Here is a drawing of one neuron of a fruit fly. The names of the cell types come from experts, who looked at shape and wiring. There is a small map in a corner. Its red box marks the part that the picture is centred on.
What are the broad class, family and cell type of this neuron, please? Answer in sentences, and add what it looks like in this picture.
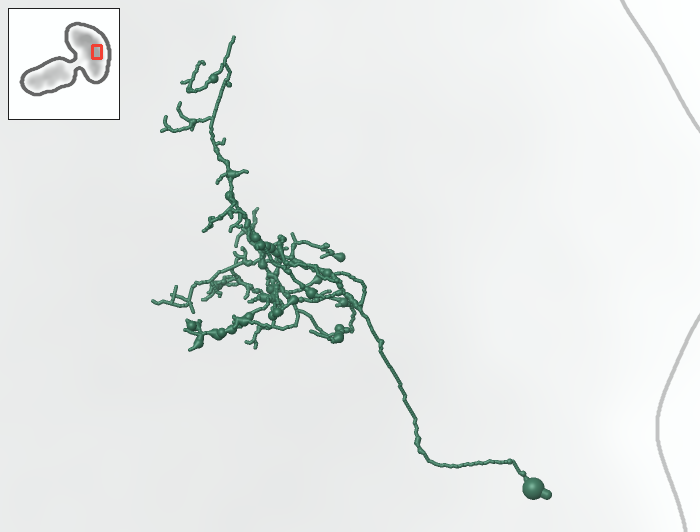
This is a central-brain intrinsic neuron. Its family is hemilineage TRdl_a. It is of cell type PRW035. It is in the brain and does not reach the nerve cord. Its cell body lies at the lower right of the picture. The picture shows dozens of branch ends.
